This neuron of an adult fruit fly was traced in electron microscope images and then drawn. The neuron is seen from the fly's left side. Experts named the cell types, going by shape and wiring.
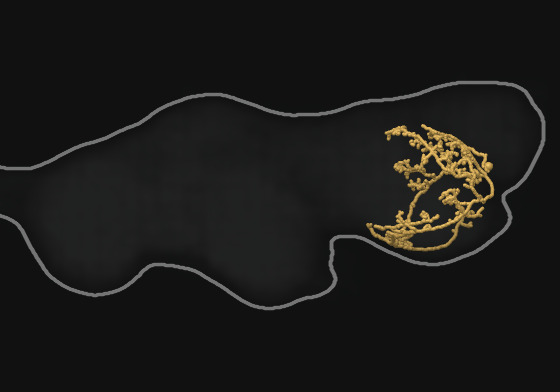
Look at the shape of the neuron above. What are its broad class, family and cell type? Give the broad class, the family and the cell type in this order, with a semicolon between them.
nerve-cord intrinsic neuron; hemilineage 19A; IN19A060_a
